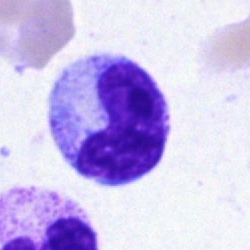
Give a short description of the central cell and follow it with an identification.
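The nucleus sits toward the right side of the cell, I note. Its left side is indented, which gives it a kidney shape. Around it the cytoplasm is pale blue-grey, and I see no vacuoles there. So: a band neutrophil.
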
